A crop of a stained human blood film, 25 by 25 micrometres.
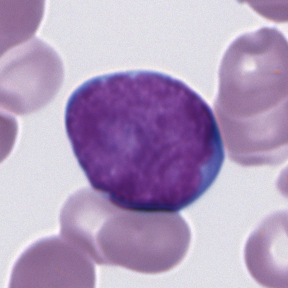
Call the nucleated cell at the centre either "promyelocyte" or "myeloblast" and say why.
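It is a myeloblast, not a promyelocyte. Checking the features: the cell outline is roughly oval and smooth, and the chromatin is finely granular and evenly spread. The nucleus fills about 90% of the cell's area, and the cytoplasm forms only a thin rim around it, widest on the right side of the cell.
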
